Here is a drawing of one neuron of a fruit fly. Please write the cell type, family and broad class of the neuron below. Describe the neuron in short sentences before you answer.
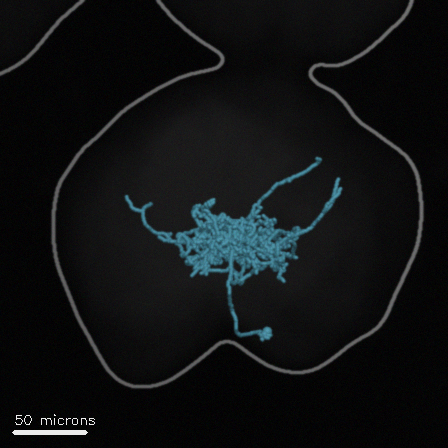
The cell body can be seen at the bottom of the picture. From left to right in the picture it spans about 150 microns. It is of cell type IN00A010. The family is hemilineage 00A. Its broad class is nerve-cord intrinsic neuron.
